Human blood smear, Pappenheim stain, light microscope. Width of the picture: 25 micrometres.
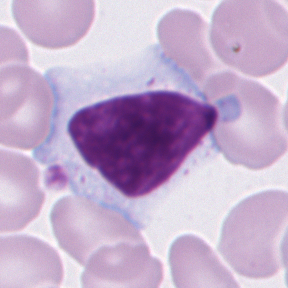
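Large granular lymphocyte, centre: you can see one unsegmented nucleus without lobes, and a rim of cytoplasm widest on the upper and left sides. A few fine purple granules are scattered there, and the irregular outline has a slightly darker blue cytoplasmic edge.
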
